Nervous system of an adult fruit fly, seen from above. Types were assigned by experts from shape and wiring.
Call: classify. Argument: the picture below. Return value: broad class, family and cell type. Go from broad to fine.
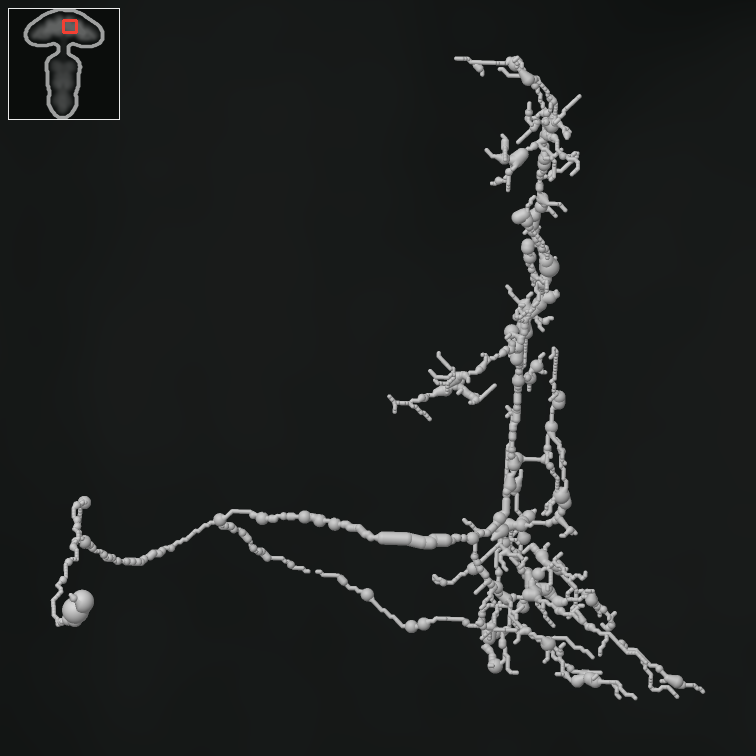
central-brain intrinsic neuron; hemilineage DM1_antero_ventral; LAL132_a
